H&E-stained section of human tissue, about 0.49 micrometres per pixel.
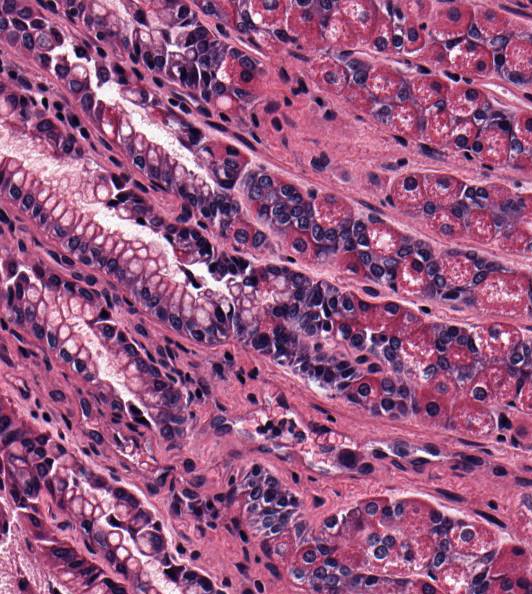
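Stomach, with glandular tubules running obliquely from upper left to lower right. On the left, tall columnar cells with pale, clear apical cytoplasm and basal nuclei line the tubules, whose lumina are narrow, empty slits. Toward the right and upper right, the glands are packed with large parietal cells showing abundant pink cytoplasm and round central nuclei.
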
